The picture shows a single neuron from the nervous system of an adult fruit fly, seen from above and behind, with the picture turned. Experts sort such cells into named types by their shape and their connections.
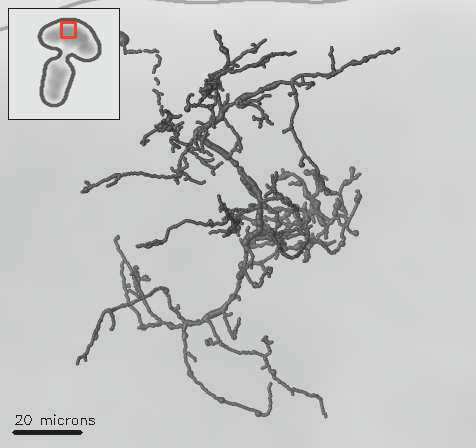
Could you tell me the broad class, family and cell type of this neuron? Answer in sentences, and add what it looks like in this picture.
This is a central-brain intrinsic neuron. The family is hemilineage AOTUv4_dorsal. It is of cell type LAL003. It is in the brain and does not reach the nerve cord. From top to bottom in the picture it spans about 120 microns. Dozens of branch ends can be seen.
